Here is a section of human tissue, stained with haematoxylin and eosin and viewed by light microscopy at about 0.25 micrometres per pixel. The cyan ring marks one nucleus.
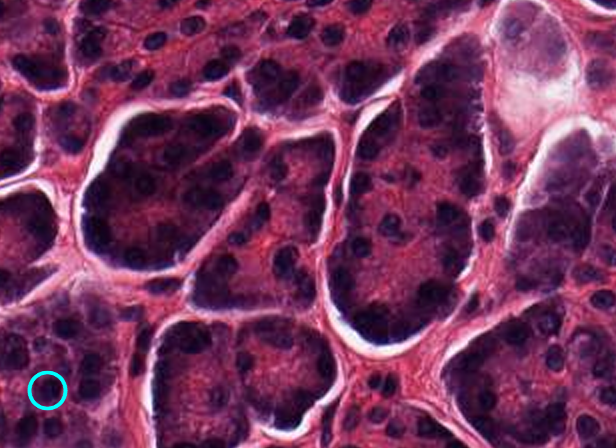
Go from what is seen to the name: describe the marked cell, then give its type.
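The nucleus is round and darkly stained throughout. The cytoplasm around the nucleus is purple and finely granular. The cell's outline cannot be clearly traced against its neighbours. It lies packed within a crowded cluster of cells that also have round dark nuclei. The marked cell is a pancreatic acinar cell.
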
